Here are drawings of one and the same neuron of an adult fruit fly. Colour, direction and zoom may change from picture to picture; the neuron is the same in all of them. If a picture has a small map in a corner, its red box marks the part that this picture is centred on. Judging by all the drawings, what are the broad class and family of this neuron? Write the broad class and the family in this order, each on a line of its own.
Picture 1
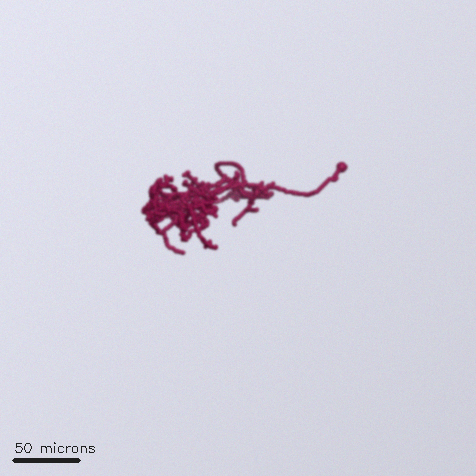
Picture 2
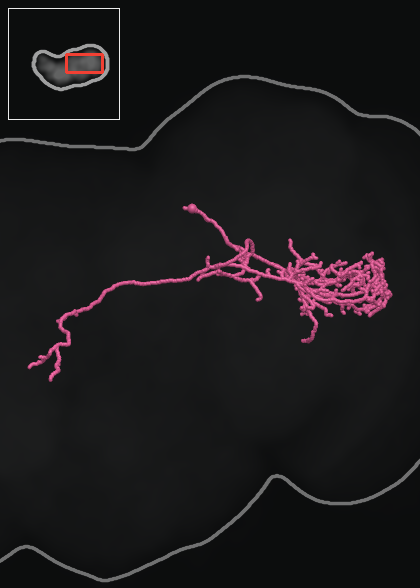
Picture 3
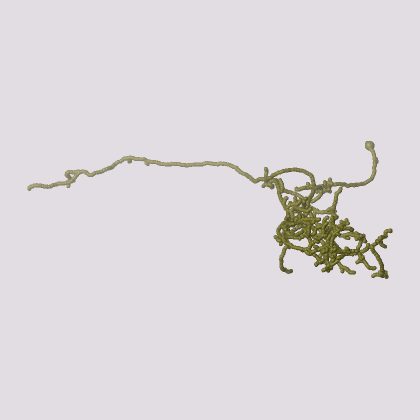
central-brain intrinsic neuron
hemilineage DL1_ventral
